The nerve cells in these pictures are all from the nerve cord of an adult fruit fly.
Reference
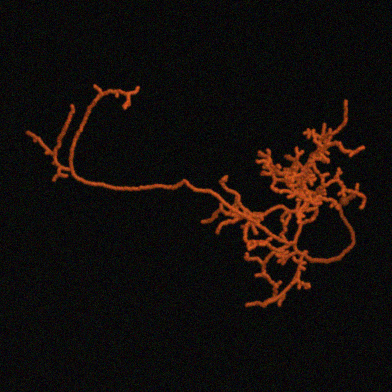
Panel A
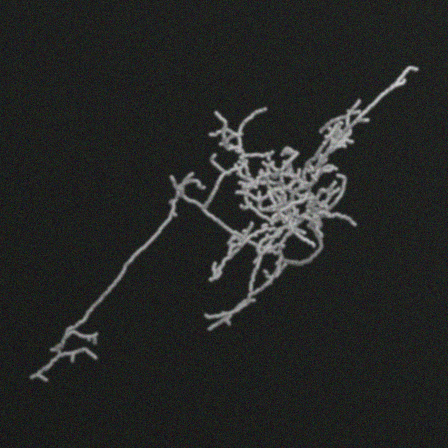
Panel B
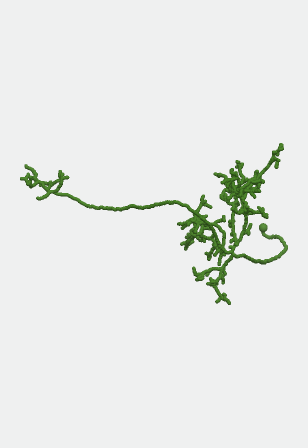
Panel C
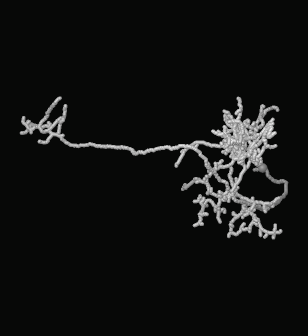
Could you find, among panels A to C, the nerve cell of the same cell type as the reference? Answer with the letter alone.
C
